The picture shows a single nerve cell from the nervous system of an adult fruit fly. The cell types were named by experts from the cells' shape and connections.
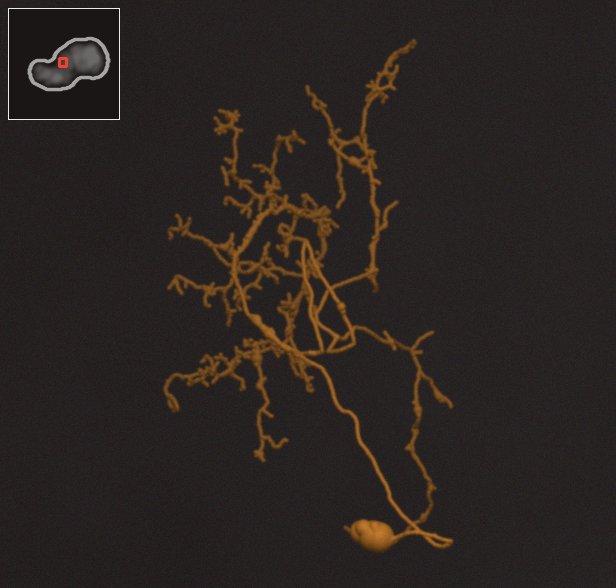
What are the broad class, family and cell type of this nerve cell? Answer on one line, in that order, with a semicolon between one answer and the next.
optic-lobe intrinsic neuron; LPi; LPi2d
